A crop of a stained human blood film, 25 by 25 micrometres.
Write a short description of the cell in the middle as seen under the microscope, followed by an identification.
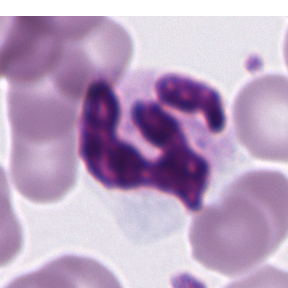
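Nuclear chromatin here is dark purple and densely clumped. The cytoplasm is pale and only faintly tinted, holding nothing but fine, faint lilac granules. A clear band of cytoplasm without nucleus runs along the lower part of the cell. It is a segmented neutrophil.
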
